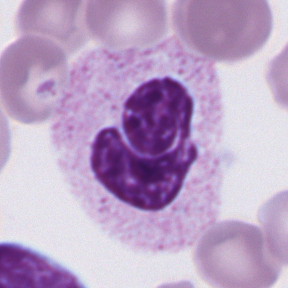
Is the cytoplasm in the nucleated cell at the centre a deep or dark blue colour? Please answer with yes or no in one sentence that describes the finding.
No, the cytoplasm of the cell is pink or salmon or almost colourless, without blue or grey.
